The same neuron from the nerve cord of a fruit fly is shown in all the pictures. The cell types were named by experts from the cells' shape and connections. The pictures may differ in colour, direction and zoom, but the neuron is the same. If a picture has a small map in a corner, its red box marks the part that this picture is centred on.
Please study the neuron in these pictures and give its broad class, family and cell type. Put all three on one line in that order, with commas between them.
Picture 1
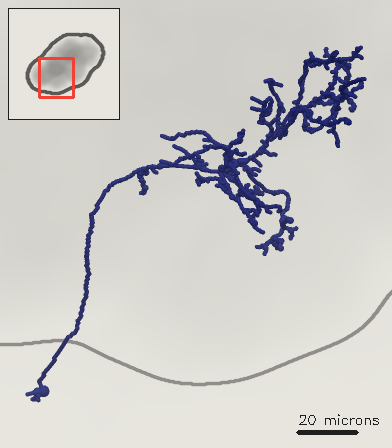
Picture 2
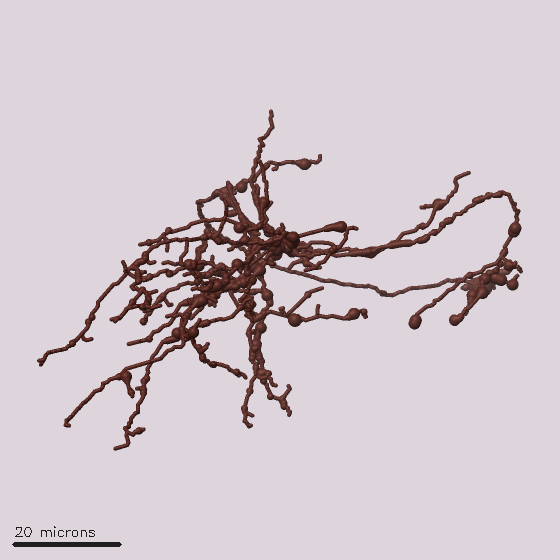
nerve-cord intrinsic neuron, hemilineage 04B, IN04B105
